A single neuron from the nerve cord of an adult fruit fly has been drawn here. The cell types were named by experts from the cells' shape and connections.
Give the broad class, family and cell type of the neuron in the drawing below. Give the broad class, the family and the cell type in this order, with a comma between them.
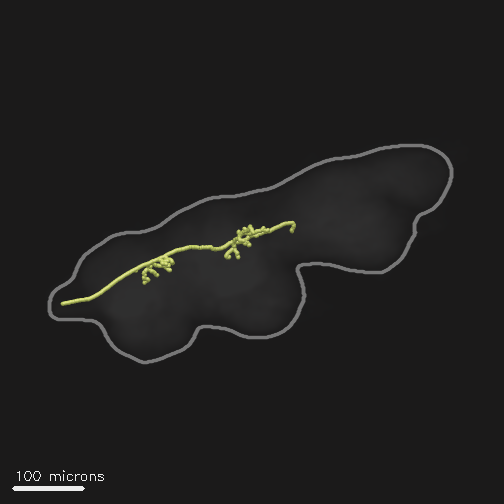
descending neuron, hemilineage LB12, DNge014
